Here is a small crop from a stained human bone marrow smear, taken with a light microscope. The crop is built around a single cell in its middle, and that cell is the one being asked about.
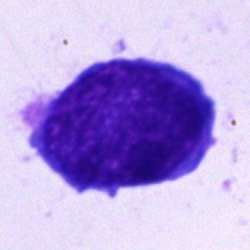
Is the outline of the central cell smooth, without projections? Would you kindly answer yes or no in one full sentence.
No, the cell's outline is ragged or frayed, or carries projections, blebs or tags.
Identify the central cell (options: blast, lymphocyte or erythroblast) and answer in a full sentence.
Standing at the centre of this crop is a blast.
